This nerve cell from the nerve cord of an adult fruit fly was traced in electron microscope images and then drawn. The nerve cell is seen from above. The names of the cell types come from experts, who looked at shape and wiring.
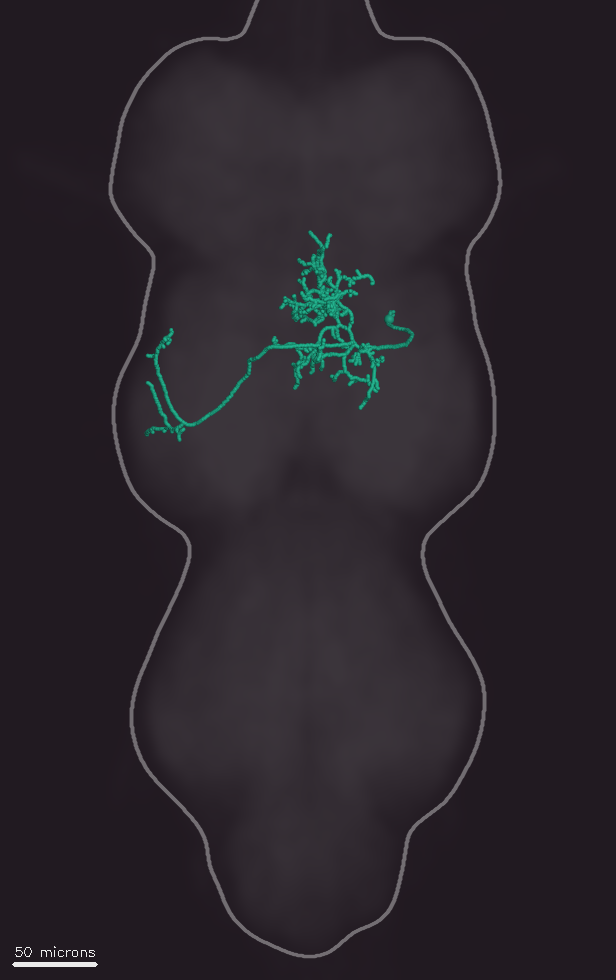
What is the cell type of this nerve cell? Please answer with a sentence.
The cell type is IN07B058.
